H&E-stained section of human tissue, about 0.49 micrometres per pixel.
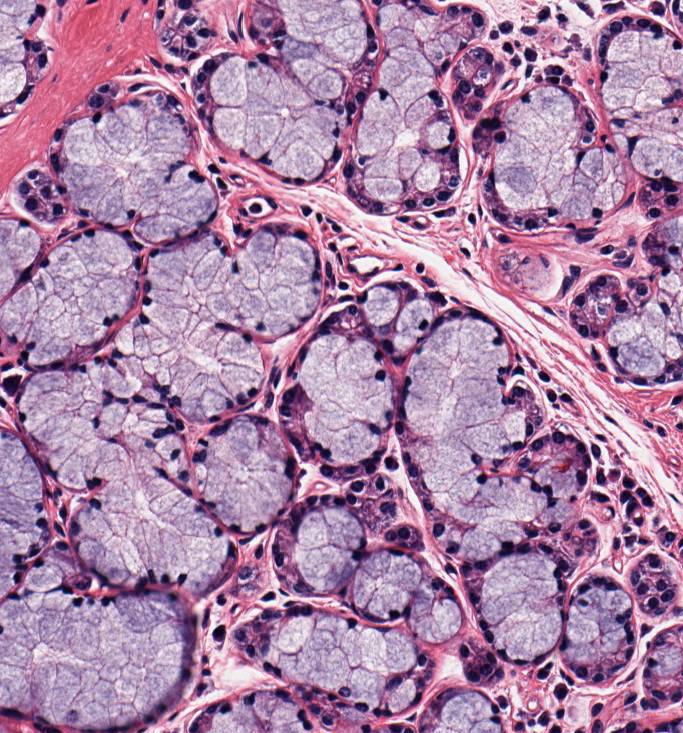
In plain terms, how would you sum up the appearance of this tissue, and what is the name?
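Field: closely packed rounded glandular acini, separated by thin pink connective tissue strands. Most acini: mucous cells with pale, foamy, bluish-grey cytoplasm; nuclei dark, flattened, pressed against the cell base. Between them, mainly centre and right, smaller clusters of serous cells with darker purple granular cytoplasm and round nuclei. Tissue: minor salivary gland.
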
